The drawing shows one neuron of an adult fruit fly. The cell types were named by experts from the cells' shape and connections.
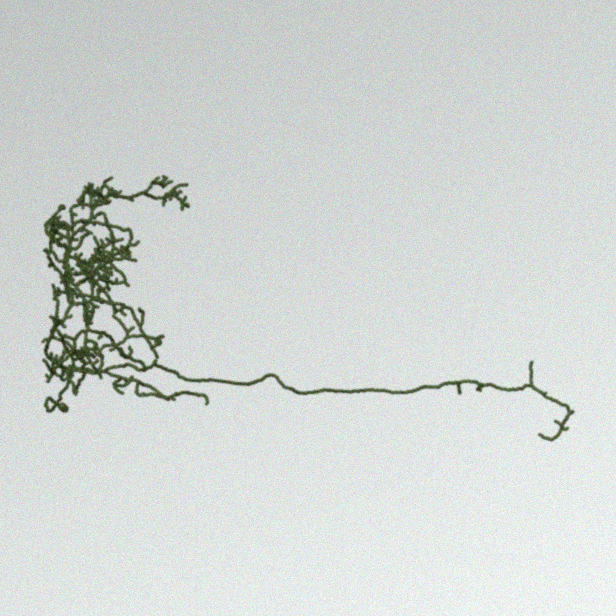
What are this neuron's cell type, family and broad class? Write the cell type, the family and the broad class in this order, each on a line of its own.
CB1932
hemilineage VLPl&p2_posterior
central-brain intrinsic neuron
